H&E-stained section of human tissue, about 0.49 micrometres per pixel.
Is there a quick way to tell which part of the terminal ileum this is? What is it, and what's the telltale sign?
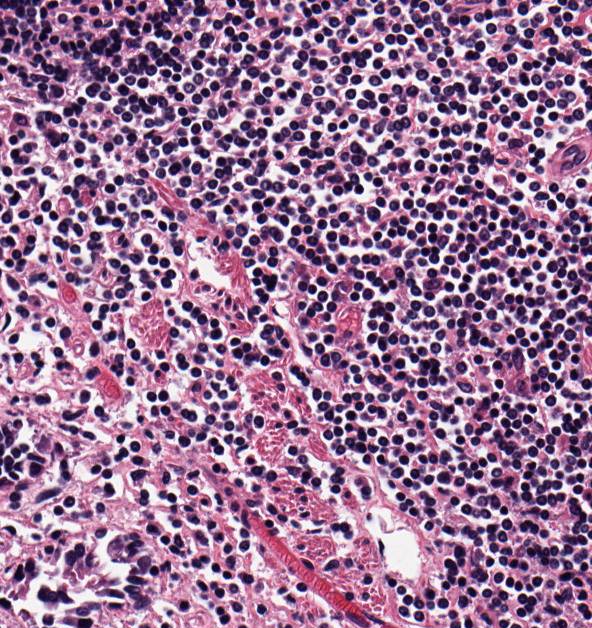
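Identification: lymphoid tissue. Cells: mostly small lymphocytes with round, dark-staining nuclei and very scant cytoplasm. Arrangement: dense sheets fill most of the field, packed tightest in the upper and right parts and looser toward the lower left, where wisps of pink stroma lie between them. Epithelium: none present.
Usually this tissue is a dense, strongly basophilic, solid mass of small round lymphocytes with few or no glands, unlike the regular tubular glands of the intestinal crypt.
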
